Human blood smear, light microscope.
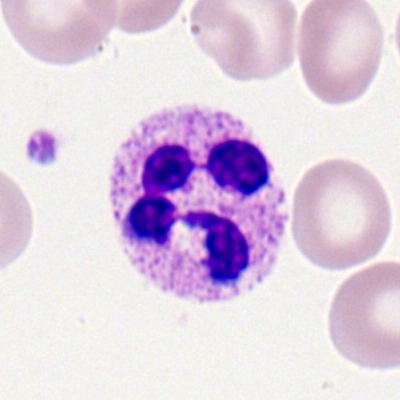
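Segmented neutrophil, the cell in the middle of this stained blood smear. Look at its outline first: round and smooth. Inside, the nucleus is divided into four separate lobes, and if you follow them you will find thin strands of nuclear material joining them. Around the nucleus, the cytoplasm is a pale pinkish-lilac.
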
